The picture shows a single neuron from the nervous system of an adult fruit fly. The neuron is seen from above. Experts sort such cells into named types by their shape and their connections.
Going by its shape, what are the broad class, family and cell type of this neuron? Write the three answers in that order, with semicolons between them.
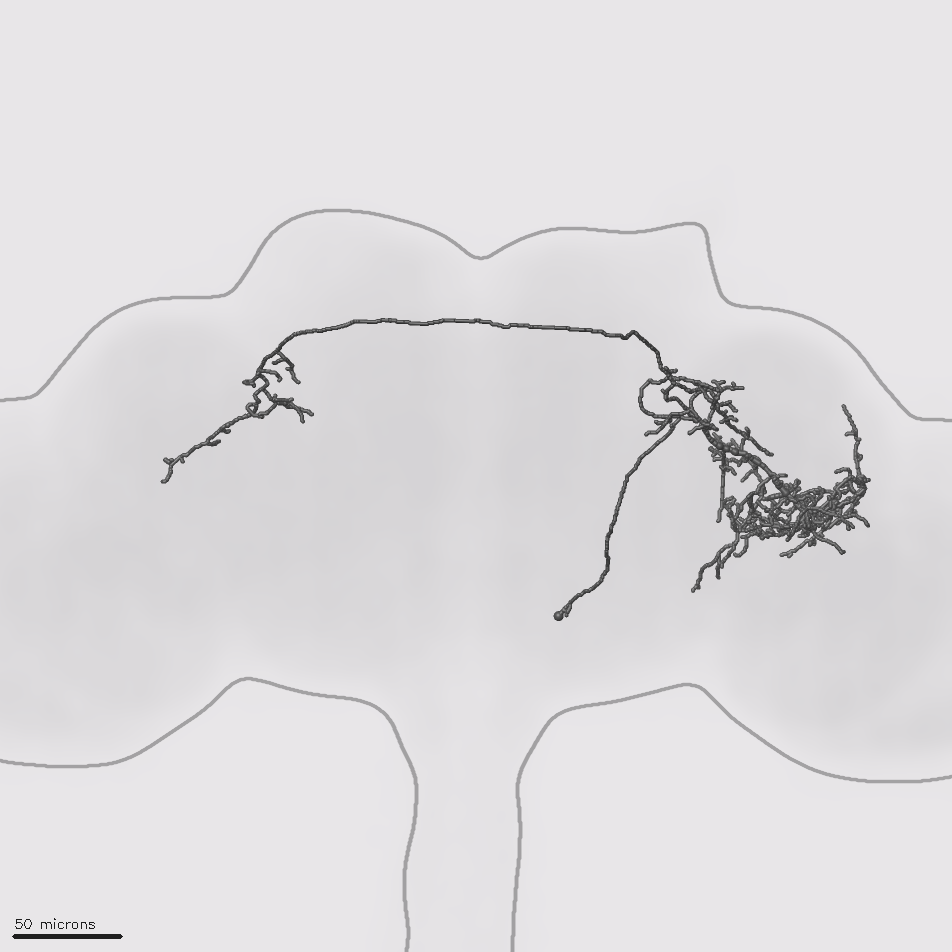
central-brain intrinsic neuron; hemilineage DM4_dorsal; pC1_2a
